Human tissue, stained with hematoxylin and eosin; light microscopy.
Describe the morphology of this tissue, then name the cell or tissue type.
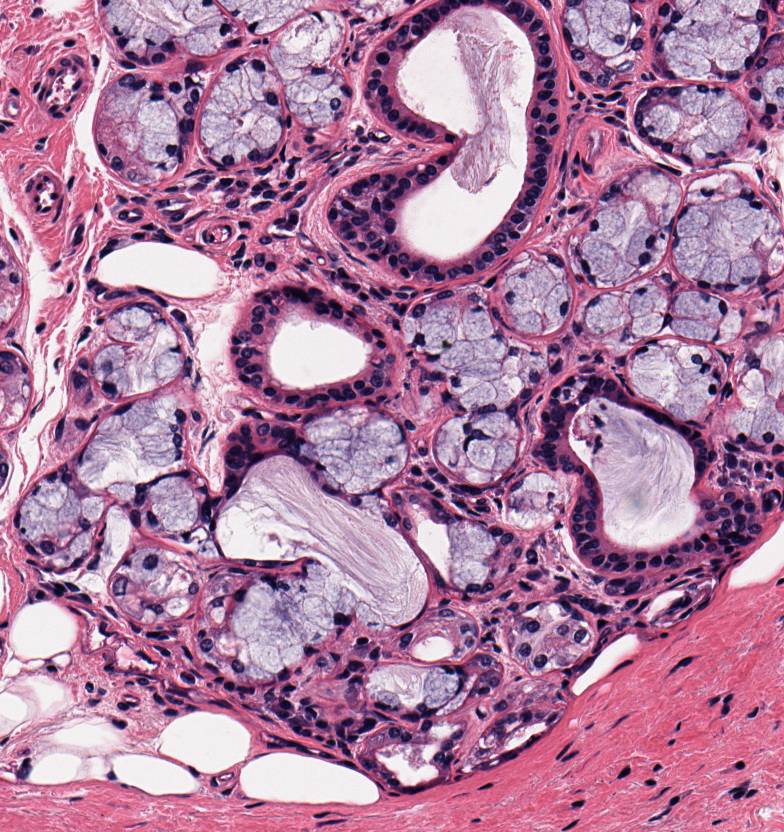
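Closely packed glandular units fill the field as a lobule, bordered lower right by a curving pink fibrous band. Most are rounded mucous acini: foamy, pale bluish-grey cytoplasm; small, dark nuclei flattened basally. Several wide-lumened ducts (top centre, centre, lower centre, right) have cuboidal lining cells with crowded dark nuclei. The tissue is minor salivary gland.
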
